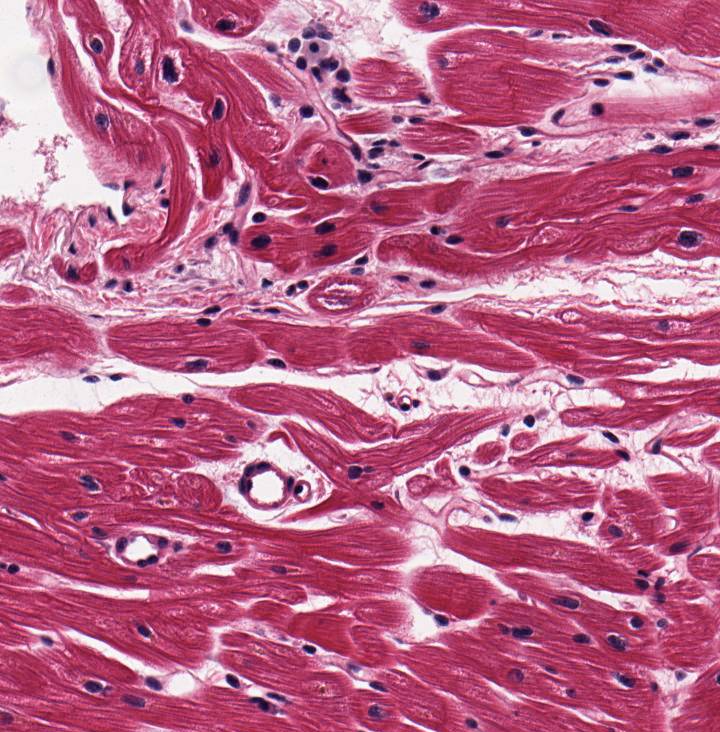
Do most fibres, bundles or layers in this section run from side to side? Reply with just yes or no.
Yes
